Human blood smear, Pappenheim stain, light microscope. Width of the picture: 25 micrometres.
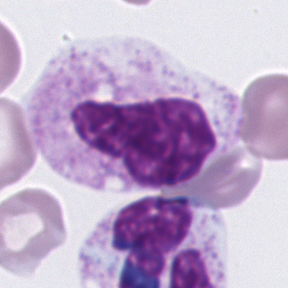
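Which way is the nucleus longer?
From side to side; it is longer across than from top to bottom.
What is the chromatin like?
Dark purple and clumped rather than fine and even.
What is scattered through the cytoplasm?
Fine purple granules, with very pale, almost colourless cytoplasm between them.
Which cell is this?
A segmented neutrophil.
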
